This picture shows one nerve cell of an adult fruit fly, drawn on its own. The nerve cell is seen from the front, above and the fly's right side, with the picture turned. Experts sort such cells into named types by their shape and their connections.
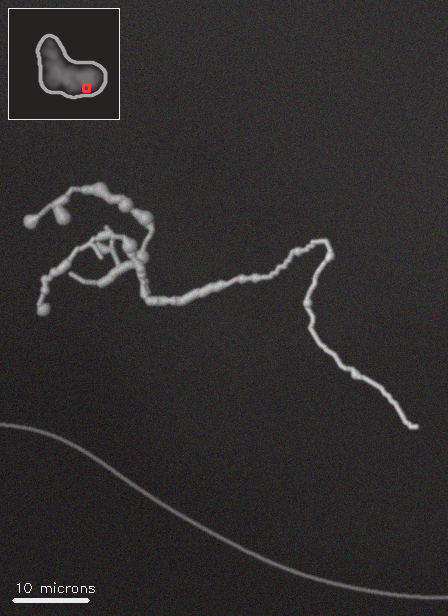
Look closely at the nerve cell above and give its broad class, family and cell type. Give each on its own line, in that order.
sensory neuron entering the brain
class olfactory
ORN_VL1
